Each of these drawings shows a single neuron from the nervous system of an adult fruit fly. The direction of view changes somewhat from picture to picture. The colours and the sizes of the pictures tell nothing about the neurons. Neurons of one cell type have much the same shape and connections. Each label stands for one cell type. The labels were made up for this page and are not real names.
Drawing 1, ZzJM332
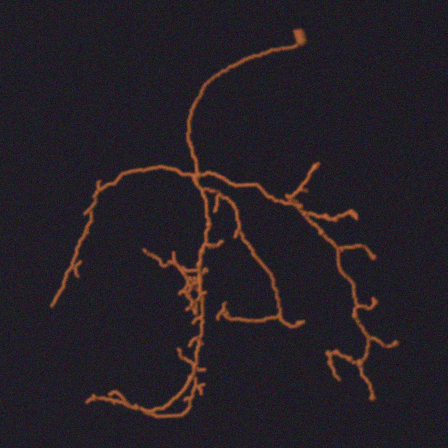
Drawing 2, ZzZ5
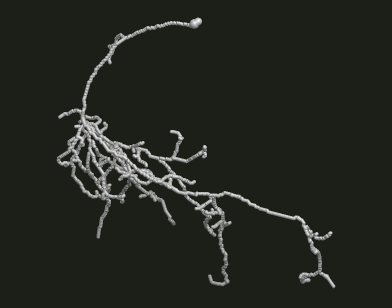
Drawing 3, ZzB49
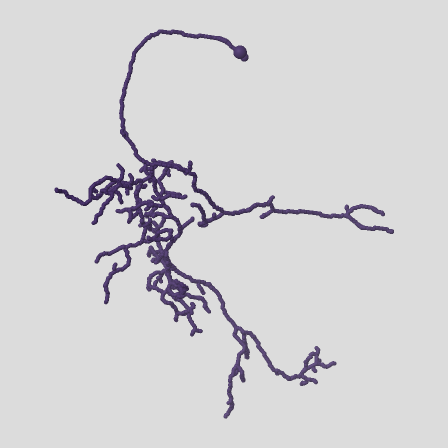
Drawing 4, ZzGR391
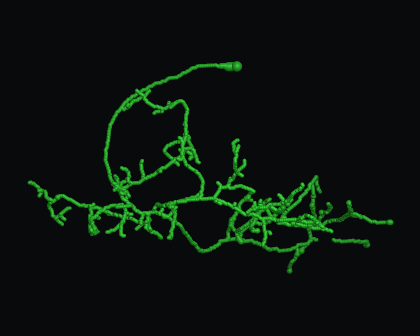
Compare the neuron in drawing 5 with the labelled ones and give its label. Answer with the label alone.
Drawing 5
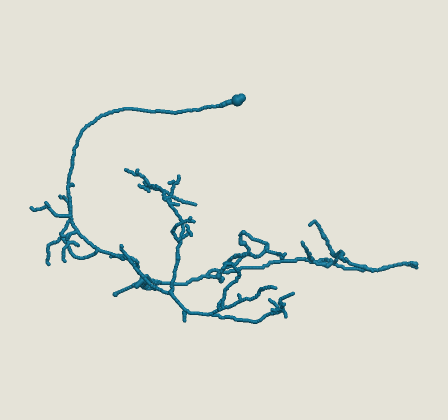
ZzGR391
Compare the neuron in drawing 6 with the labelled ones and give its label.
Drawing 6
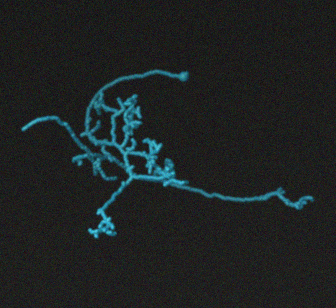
ZzGR391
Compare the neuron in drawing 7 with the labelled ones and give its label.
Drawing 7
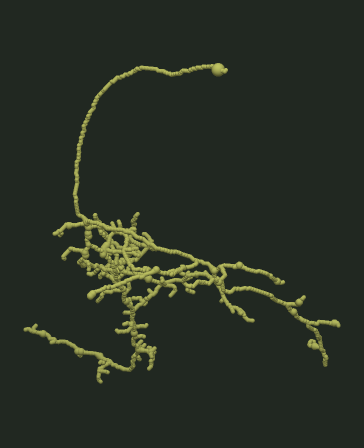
ZzJM332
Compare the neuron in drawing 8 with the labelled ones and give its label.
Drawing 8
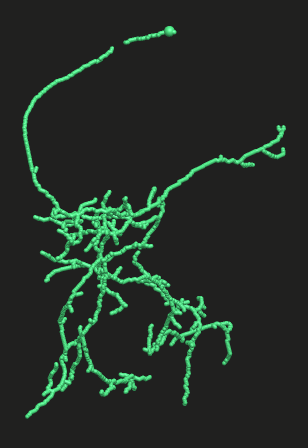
ZzB49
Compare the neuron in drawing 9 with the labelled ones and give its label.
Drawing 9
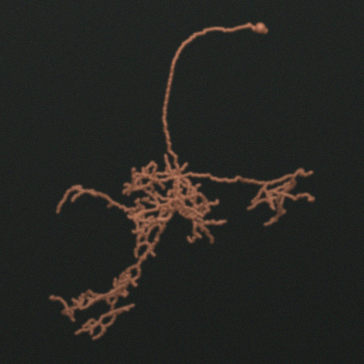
ZzJM332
